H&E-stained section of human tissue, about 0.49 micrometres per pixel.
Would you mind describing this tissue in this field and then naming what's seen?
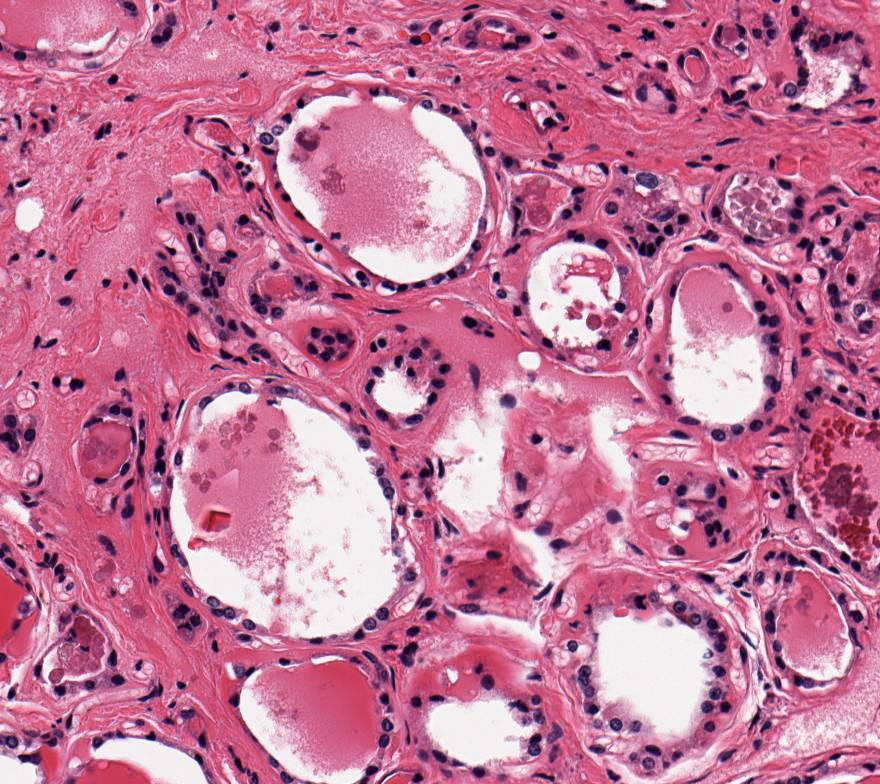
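Larger spaces lined by a single layer of flattened to low cuboidal epithelial cells. Most lumens: pale pink homogeneous material, clear empty areas along its edges. Red blood cell cluster within a space at the right edge. No fat cells in field. Thyroid.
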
